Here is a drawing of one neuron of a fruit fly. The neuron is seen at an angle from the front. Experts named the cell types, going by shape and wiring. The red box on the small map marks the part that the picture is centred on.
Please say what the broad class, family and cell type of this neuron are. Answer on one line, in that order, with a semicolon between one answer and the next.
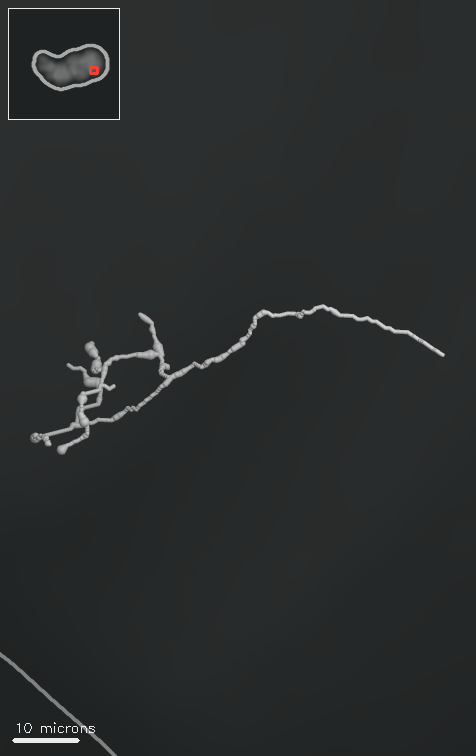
sensory neuron entering the brain; class olfactory; ORN_VL1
